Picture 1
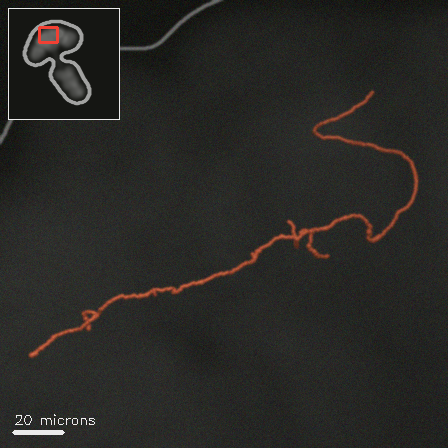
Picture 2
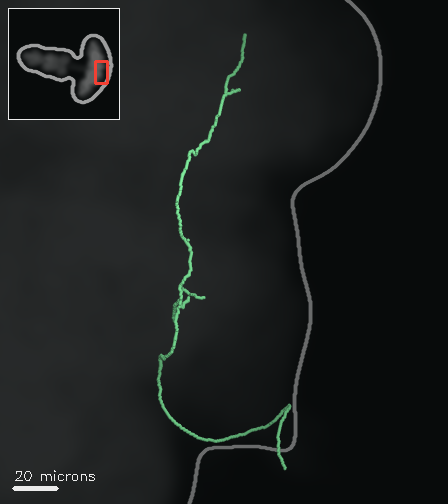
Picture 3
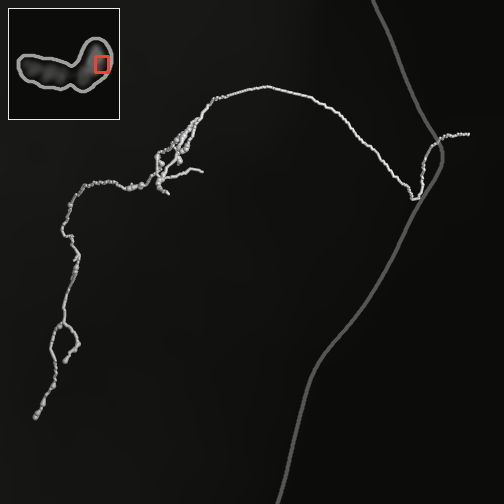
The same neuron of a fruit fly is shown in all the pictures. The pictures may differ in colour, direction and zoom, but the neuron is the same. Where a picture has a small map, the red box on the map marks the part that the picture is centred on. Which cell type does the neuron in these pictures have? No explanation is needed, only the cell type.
HRN_VP4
